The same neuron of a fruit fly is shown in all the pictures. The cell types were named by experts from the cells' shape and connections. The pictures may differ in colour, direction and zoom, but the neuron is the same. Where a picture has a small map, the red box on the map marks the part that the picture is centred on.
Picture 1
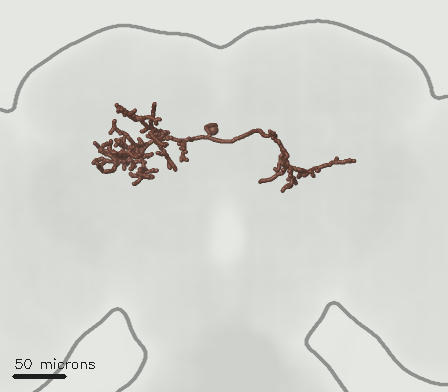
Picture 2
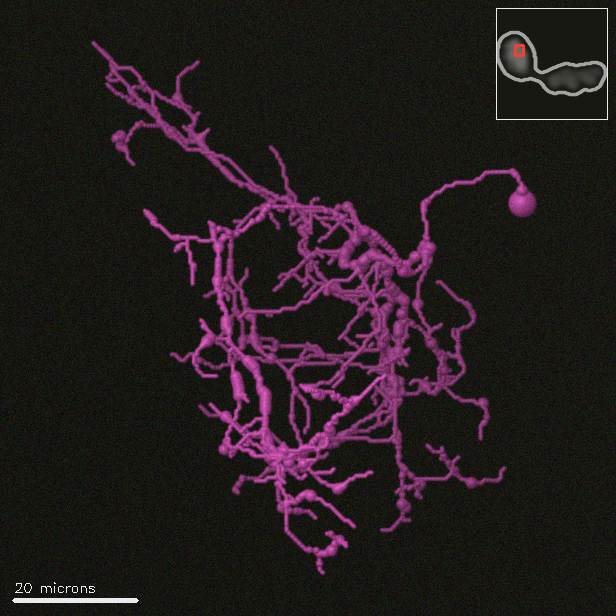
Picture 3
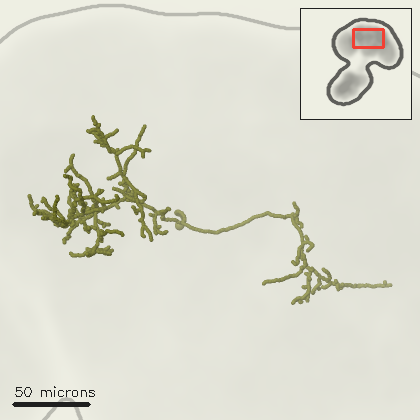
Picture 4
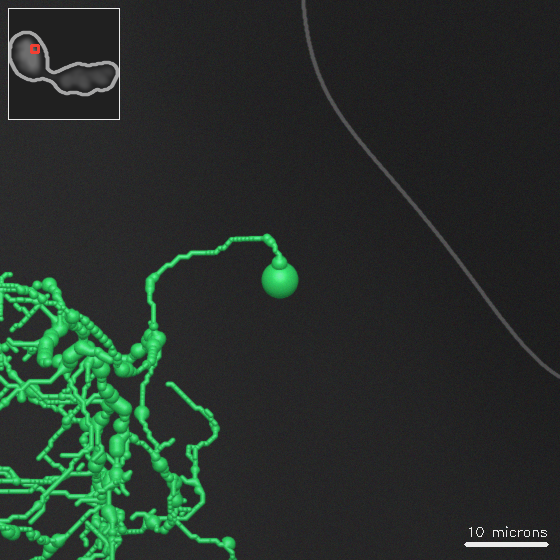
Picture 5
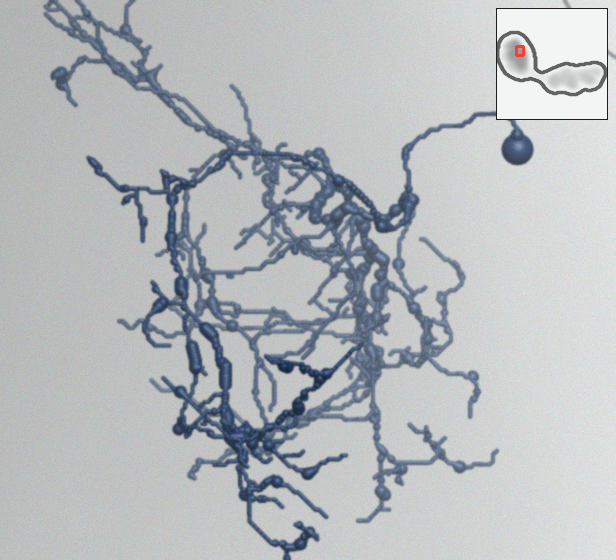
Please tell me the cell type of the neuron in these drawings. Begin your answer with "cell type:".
cell type: CB4072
